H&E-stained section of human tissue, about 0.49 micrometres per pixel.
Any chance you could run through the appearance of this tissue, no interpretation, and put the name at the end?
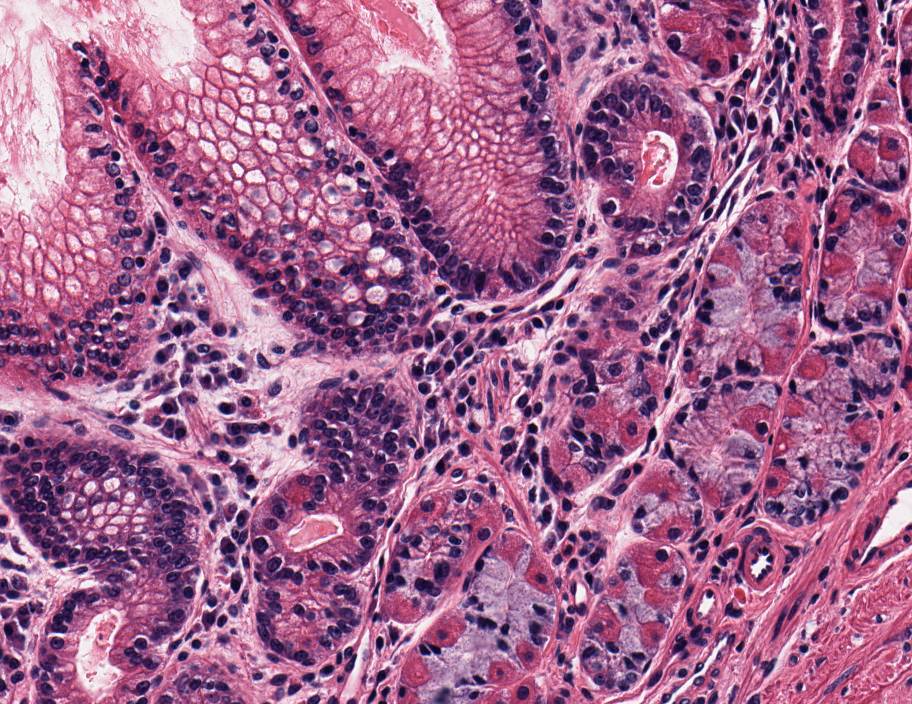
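First, upper left and top centre glands: tall columnar cells, pale finely honeycombed apical cytoplasm, basal nuclei. Clear rounded vacuoles lie among them in the upper left centre gland. Right-half glands: parietal cells, bright pink cytoplasm, round central nuclei. Stroma: many small round dark nuclei. Name: stomach.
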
